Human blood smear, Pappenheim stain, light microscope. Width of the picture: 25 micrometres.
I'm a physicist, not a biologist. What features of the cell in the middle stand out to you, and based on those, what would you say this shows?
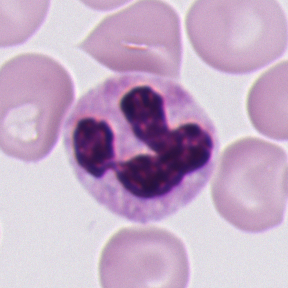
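See how the nucleus is split into separate lobes, held together by thin strands. Its chromatin is dark purple and coarsely clumped. There's plenty of cytoplasm, pale pinkish-lilac, with fine, faint granules in it. So that's a segmented neutrophil.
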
